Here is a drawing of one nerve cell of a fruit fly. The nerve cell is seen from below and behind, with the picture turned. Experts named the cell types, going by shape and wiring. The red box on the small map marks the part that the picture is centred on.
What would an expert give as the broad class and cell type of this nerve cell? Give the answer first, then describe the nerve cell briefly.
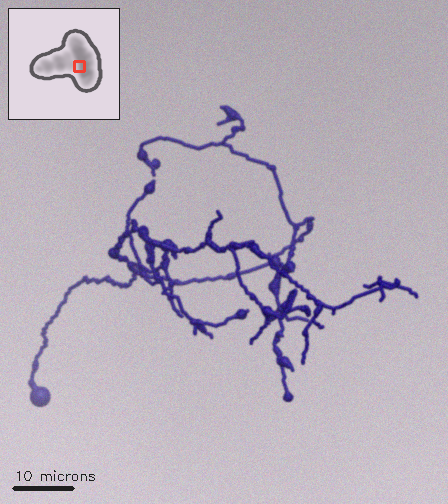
This is a central-brain intrinsic neuron. It is of cell type PS153. The cell body is at the lower left of the picture. By the scale bar it is about 65 microns wide in this view.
